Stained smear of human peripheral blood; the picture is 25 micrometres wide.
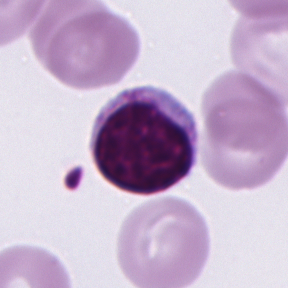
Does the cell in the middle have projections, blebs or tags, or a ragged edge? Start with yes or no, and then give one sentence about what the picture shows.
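No. The cell's outline is round and smooth.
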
